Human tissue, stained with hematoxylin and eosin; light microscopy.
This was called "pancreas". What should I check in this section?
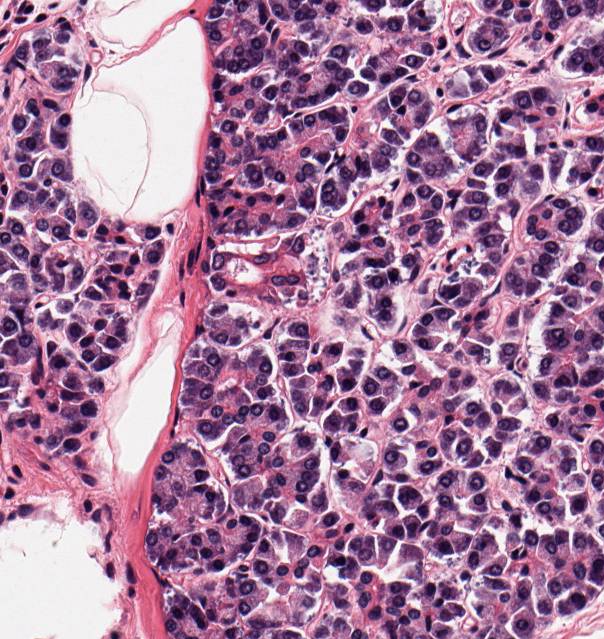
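In this pancreas, closely packed small groups of epithelial cells fill most of the field, to the right of a fibrous band on the left.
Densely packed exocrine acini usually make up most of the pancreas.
The close packing of these cell groups across most of the field agrees with that. The epithelial cells are polygonal with granular purple cytoplasm, and their nuclei are round, many showing a visible nucleolus.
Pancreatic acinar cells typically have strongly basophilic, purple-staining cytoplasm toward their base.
The purple cytoplasm of these cells is in keeping with this. Down the left part of the field runs a thin band of pink collagen, roughly vertical.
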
